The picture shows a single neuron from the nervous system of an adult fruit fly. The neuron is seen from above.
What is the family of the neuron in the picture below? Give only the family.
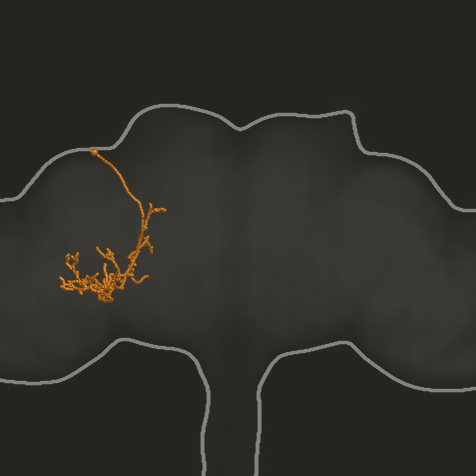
hemilineage WEDa2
